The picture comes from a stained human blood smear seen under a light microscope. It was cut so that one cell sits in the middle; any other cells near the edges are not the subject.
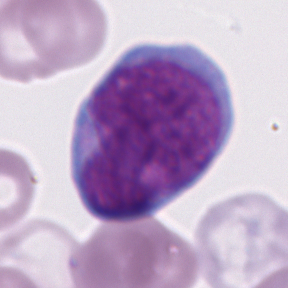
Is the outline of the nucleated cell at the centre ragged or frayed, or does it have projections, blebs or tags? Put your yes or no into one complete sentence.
No, what this cell has is a smooth outline, not a rough one.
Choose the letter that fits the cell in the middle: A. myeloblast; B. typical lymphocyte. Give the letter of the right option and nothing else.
A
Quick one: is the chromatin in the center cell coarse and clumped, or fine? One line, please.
The chromatin pattern is fine and free of coarse clumps.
